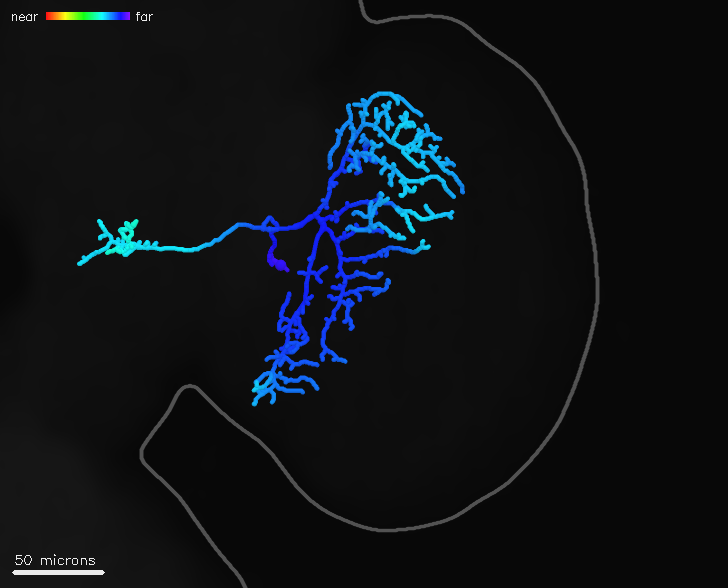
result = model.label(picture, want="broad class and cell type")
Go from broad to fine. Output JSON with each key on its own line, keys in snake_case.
{
 "broad_class": "visual projection neuron",
 "cell_type": "VS"
}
